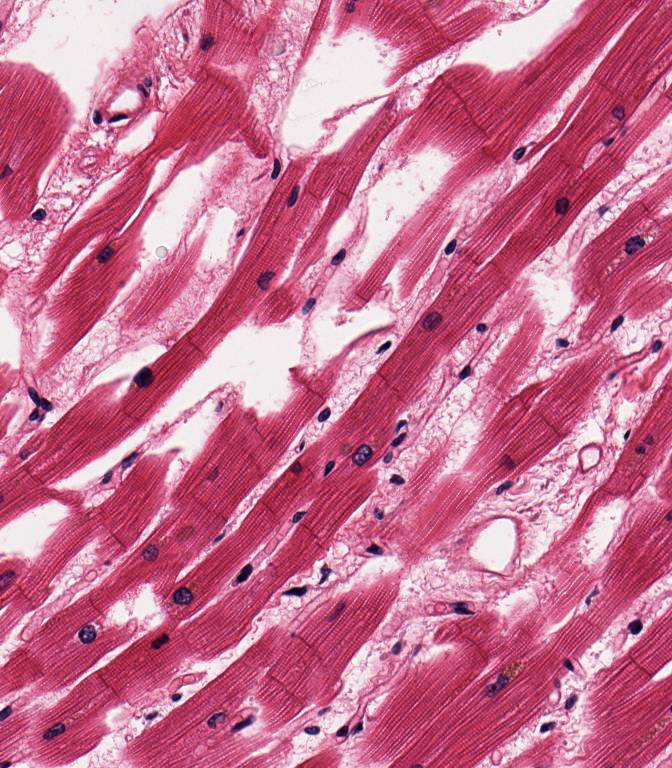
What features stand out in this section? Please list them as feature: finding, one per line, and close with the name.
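Intercalated discs: dark transverse lines crossing the fibres at intervals.
Fibres: branching and joining neighbours, not separate parallel cylinders.
Nuclei: oval, sitting centrally in the fibres.
Between fibres: loose pale fibrillar connective tissue with small dark elongated nuclei.
Name: atrial appendage of the heart.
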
